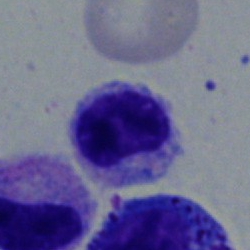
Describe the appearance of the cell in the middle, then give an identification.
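Starting at the edge: it is slightly frayed along the right side. Next, the nucleus: it fills most of the cell, and no nucleolus is visible within it. Last, the cytoplasm: it holds faint, fine purplish granules. This cell is a metamyelocyte.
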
